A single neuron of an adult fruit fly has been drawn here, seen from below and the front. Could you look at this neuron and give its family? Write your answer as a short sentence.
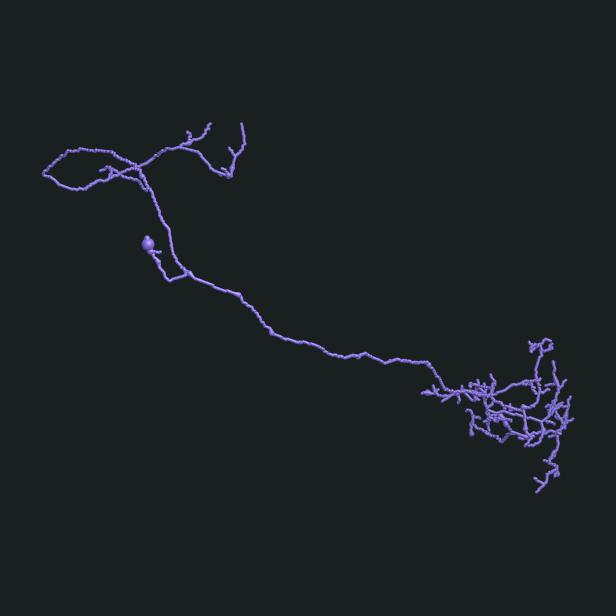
The family is MeLo.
